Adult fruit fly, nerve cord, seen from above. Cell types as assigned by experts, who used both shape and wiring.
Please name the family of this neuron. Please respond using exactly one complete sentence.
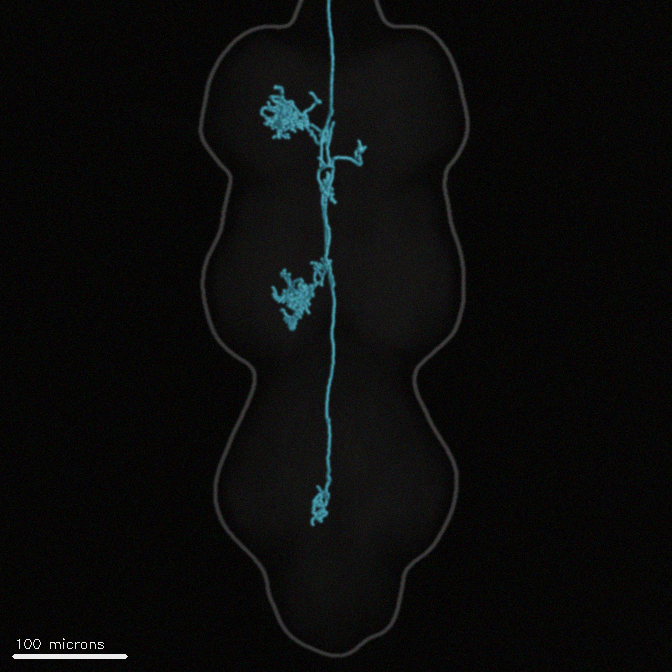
It is hemilineage 05B that names the family of this neuron.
